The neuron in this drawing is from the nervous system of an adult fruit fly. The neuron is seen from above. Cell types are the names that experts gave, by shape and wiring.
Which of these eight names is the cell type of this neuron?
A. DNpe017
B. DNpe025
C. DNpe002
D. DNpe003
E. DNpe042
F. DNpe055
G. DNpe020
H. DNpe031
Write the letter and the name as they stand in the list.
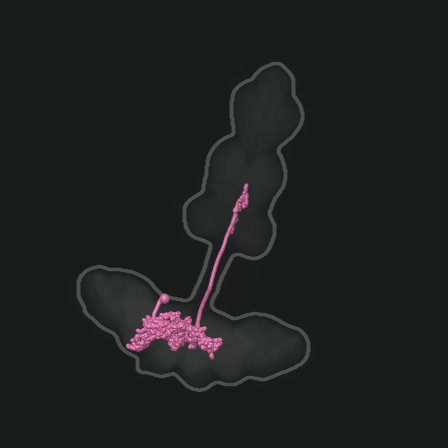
E. DNpe042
